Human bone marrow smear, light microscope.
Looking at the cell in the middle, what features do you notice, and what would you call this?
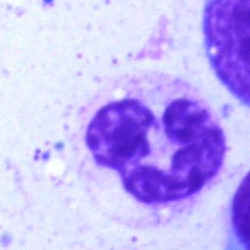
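A round, smooth outline bounds the cell. The chromatin is dark purple and coarsely clumped, and no nucleoli are visible in the nucleus. The cell is a segmented neutrophil.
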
